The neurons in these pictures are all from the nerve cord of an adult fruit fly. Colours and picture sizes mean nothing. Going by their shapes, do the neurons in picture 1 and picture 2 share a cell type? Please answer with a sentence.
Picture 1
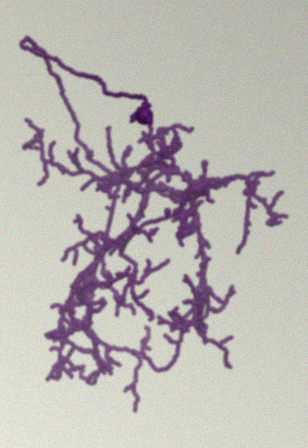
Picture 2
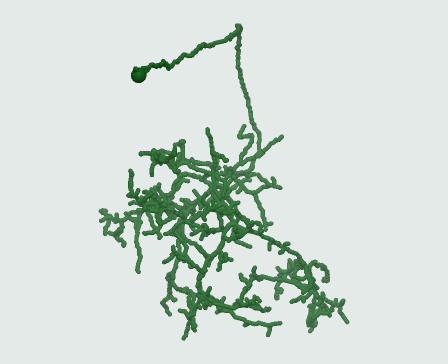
They are of the same cell type.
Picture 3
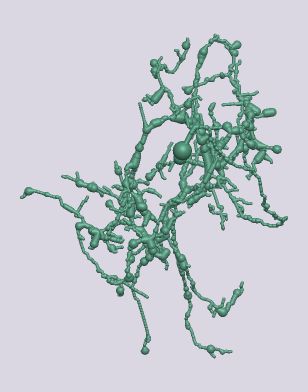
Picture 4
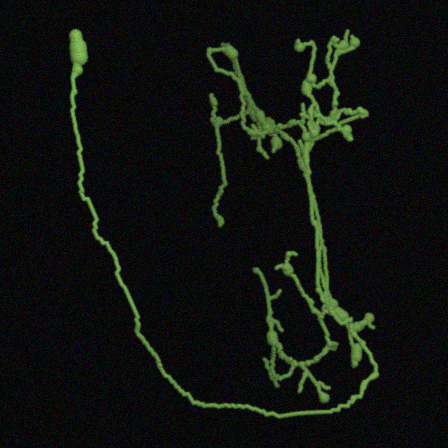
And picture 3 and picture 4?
They are of the same cell type.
